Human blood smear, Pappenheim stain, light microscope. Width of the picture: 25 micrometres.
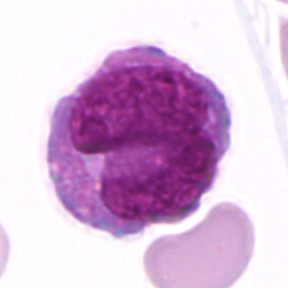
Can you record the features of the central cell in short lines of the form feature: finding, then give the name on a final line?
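Nucleus: folded, with a deep notch that opens toward the left.
Chromatin: lacy and stranded, not coarsely clumped.
Cytoplasm: its widest band is on the left side.
Granules: only fine, faint pinkish dust.
Cell size: about 16 micrometres across.
Nucleus size: about 14 micrometres across.
Nuclear share: about 70% of the cell's area.
Name: atypical promyelocyte.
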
